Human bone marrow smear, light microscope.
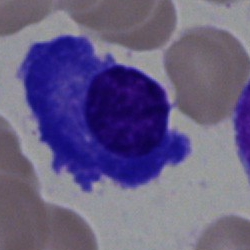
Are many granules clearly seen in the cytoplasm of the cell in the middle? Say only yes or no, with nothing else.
No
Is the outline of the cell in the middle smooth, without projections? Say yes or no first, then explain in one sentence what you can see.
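No. The cell outline is irregular, with ragged, frayed edges.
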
